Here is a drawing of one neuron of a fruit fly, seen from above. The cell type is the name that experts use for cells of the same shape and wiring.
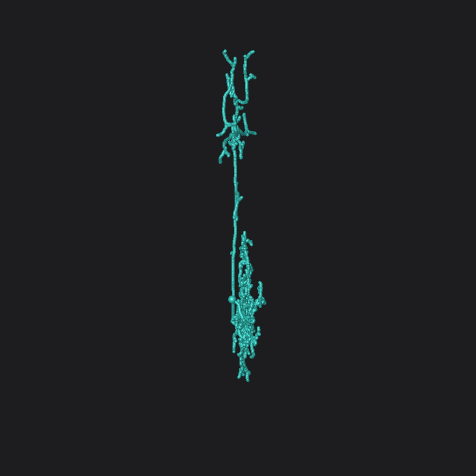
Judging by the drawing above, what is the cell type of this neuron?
IN23B011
